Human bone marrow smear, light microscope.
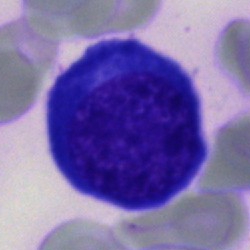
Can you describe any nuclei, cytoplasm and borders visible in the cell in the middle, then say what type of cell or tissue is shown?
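The cytoplasm is a deep, intense blue and forms a narrow rim, broadest at the upper left. Neither granules nor vacuoles are visible within it. The cell is a proerythroblast.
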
